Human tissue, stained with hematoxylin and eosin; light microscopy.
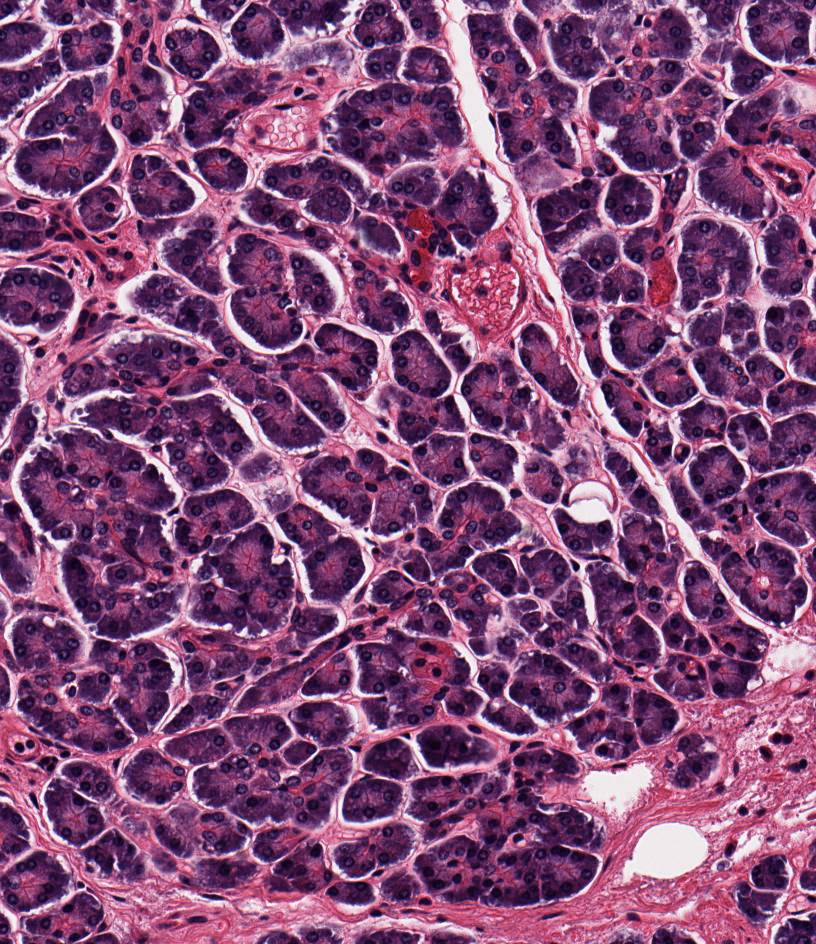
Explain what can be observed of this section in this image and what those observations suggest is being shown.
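You've got closely packed rounded glandular acini filling almost the whole field, grouped into lobules by thin strands of stroma. Their nuclei are round and sit toward the base of the cells, and the central lumina are small and hard to see. In the upper centre and upper right, small vessels with red blood cells lie between the acini. It's pancreas.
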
